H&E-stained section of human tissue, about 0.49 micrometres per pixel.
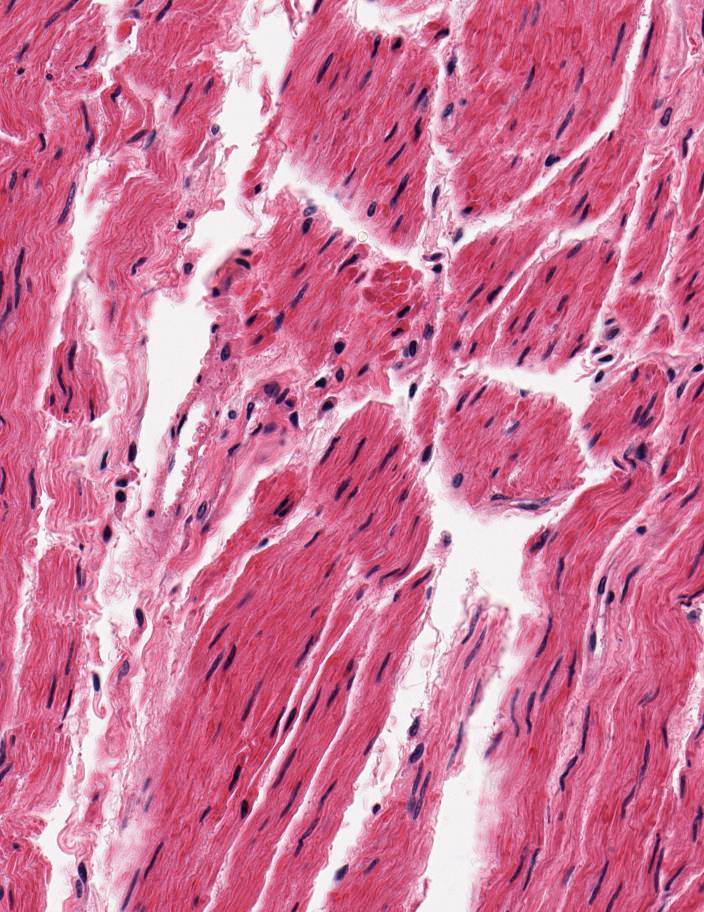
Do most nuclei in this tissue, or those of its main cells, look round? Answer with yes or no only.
No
